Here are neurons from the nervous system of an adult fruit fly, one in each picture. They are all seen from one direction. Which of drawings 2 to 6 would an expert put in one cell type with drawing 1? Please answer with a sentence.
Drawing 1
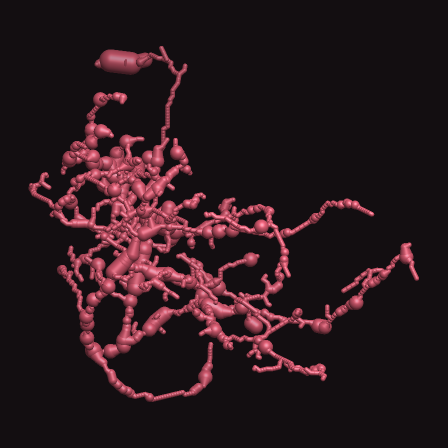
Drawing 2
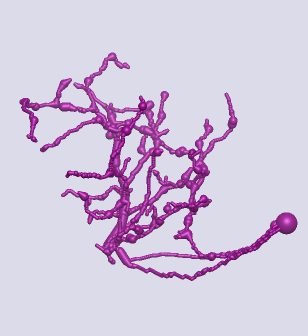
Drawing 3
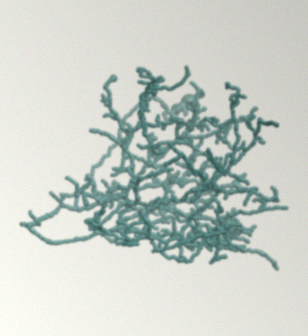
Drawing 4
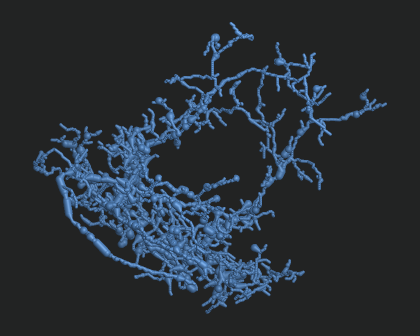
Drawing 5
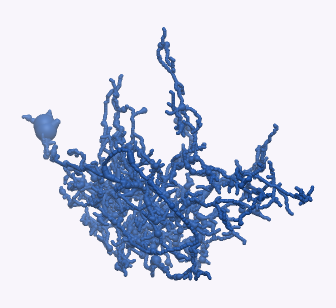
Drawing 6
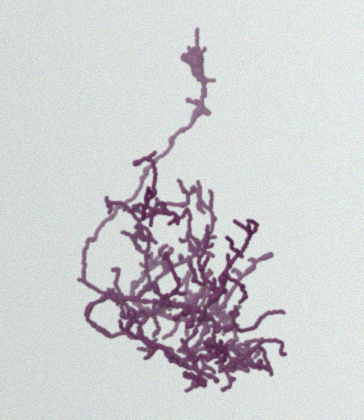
Drawing 2 is of the same cell type.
